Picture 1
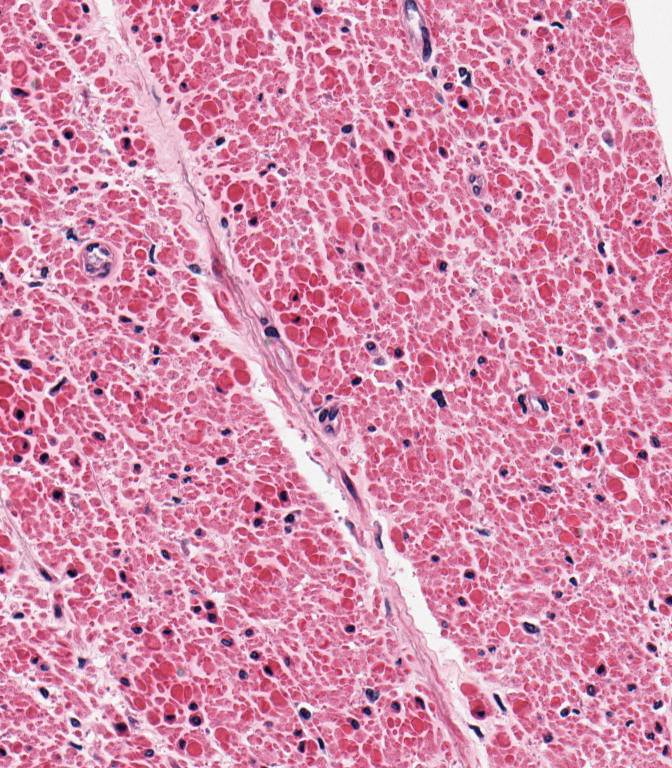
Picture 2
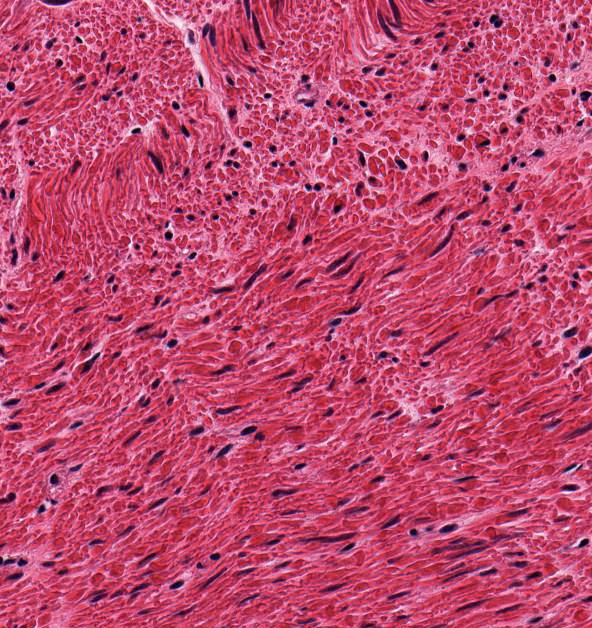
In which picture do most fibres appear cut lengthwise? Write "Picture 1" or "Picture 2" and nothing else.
Picture 2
